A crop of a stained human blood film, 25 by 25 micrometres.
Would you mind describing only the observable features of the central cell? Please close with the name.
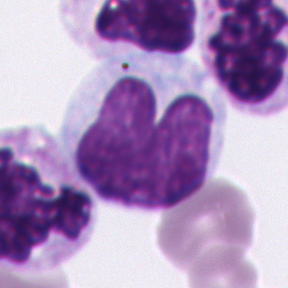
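The cell's outline is round and smooth. Its nucleus sits low in the cell, with the widest rim of cytoplasm above it. The cytoplasm is pale greyish blue, and no distinct granules are seen in it. The cell is a monocyte.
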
